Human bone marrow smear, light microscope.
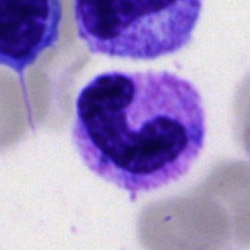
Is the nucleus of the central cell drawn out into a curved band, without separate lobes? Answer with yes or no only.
Yes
